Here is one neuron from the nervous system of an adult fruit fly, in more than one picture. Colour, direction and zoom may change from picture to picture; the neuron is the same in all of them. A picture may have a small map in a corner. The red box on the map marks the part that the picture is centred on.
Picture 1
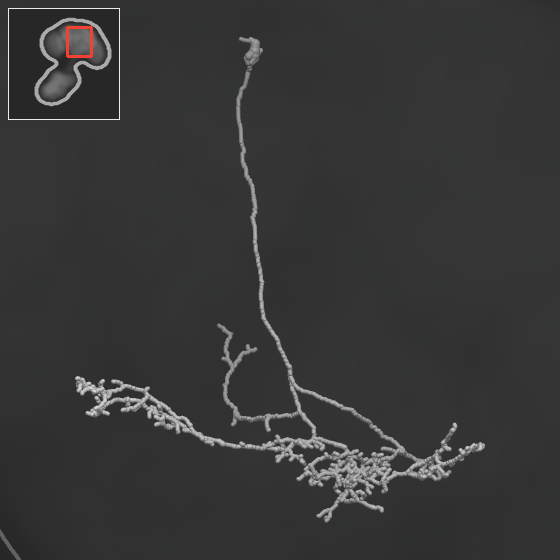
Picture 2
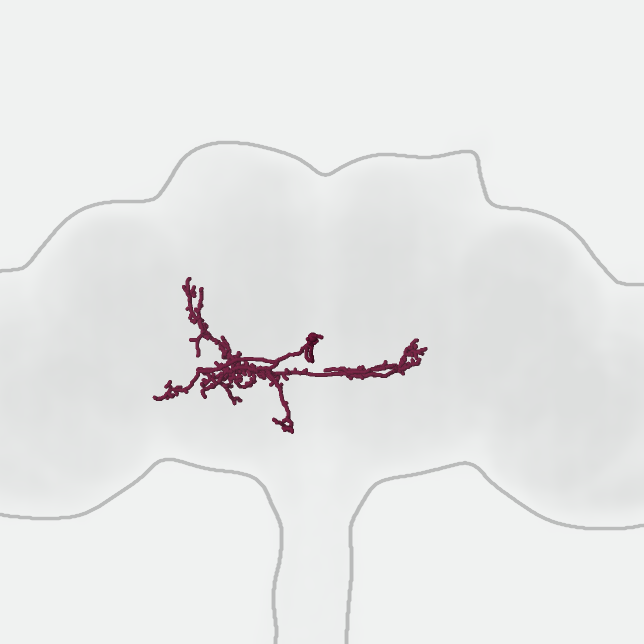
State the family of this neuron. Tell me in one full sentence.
To family hemilineage DM1_antero_ventral belongs this neuron.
